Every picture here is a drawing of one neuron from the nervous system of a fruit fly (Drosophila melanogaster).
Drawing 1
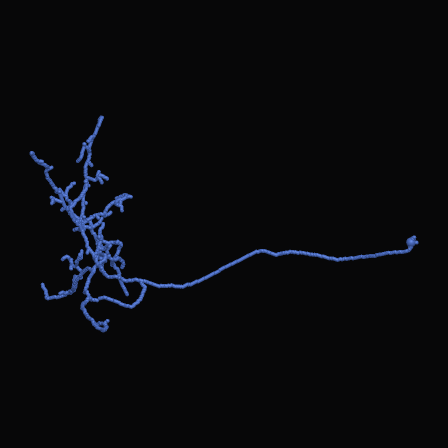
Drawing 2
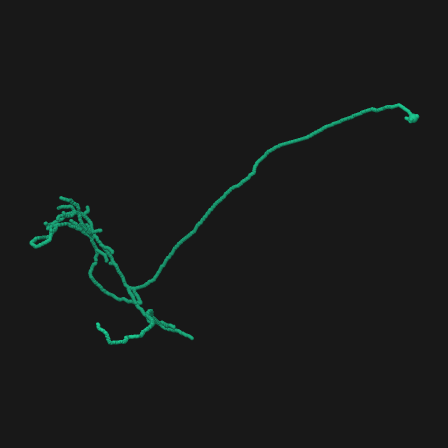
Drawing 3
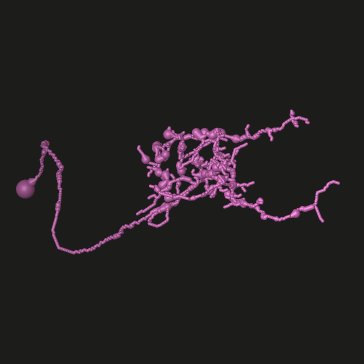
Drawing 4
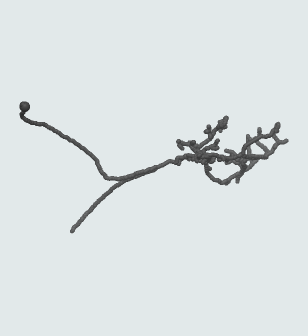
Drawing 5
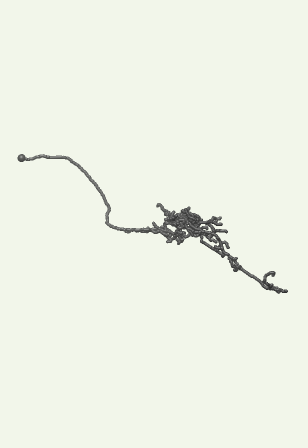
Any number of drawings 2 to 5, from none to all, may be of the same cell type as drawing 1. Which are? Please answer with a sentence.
Drawing 2 is of the same cell type.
